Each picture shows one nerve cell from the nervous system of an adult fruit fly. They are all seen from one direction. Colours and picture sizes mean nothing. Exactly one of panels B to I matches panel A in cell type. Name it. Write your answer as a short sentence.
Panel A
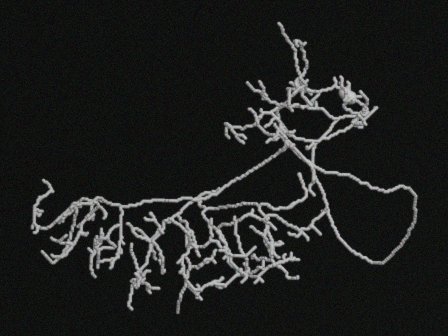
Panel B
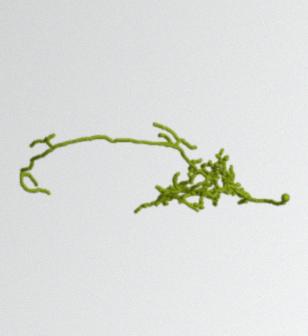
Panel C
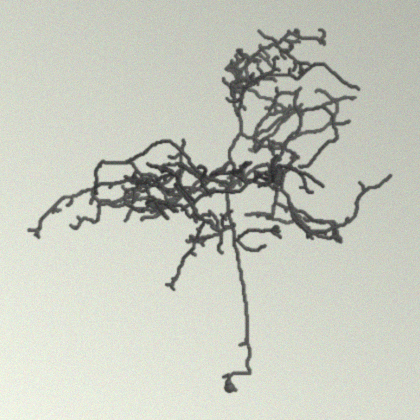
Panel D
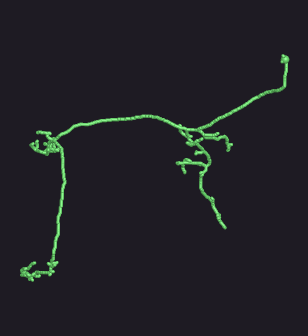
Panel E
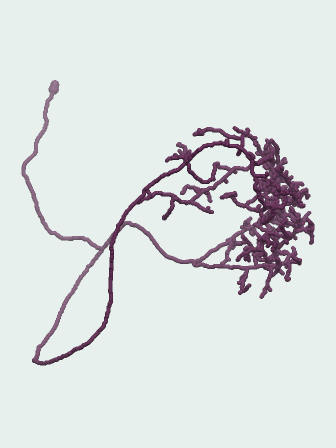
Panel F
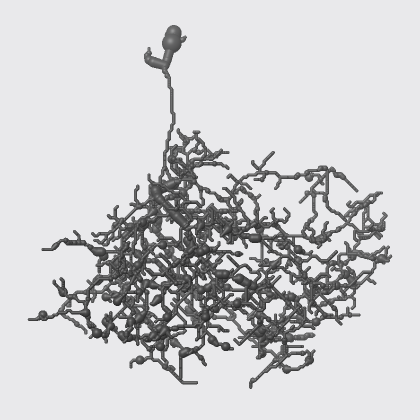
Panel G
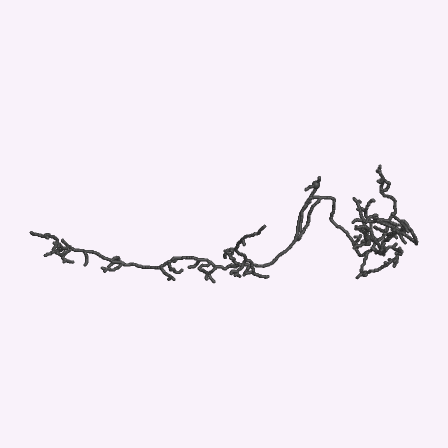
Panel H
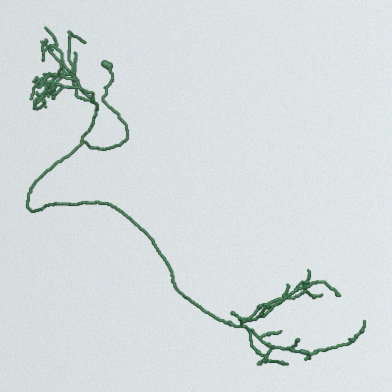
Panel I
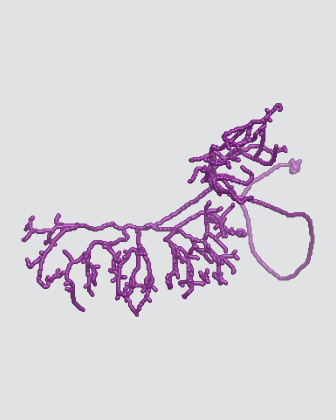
Panel I is of the same cell type.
